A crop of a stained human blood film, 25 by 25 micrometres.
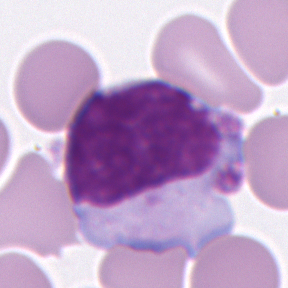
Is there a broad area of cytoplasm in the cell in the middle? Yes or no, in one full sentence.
Yes, this cell has broad cytoplasm around its nucleus.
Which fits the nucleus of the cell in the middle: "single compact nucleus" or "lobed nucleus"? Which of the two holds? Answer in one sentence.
What the cell contains is a single compact round, oval or kidney-shaped nucleus.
